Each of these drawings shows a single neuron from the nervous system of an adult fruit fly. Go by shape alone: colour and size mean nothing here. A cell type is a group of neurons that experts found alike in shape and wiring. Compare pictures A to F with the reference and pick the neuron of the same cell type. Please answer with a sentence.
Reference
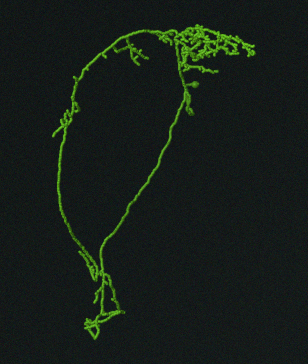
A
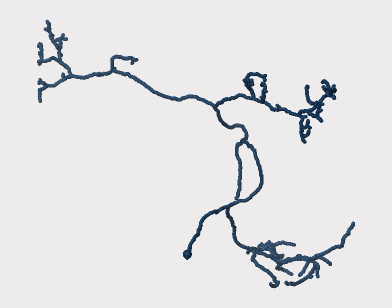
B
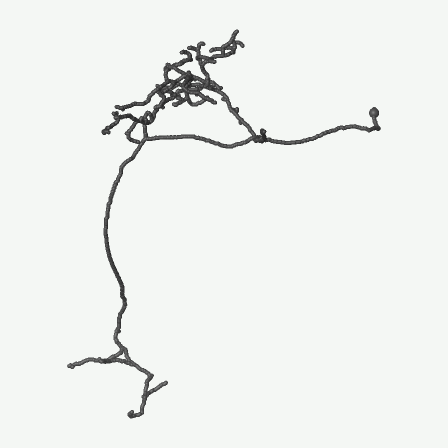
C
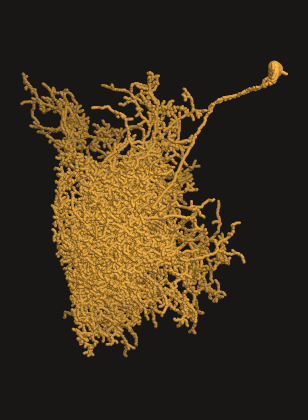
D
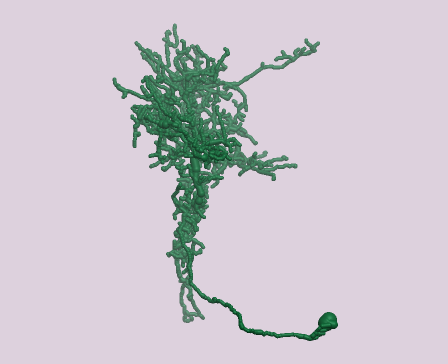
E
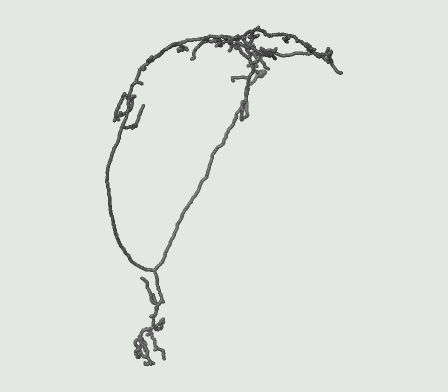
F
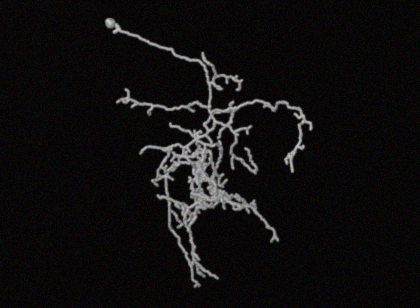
The neuron in picture E is of the same cell type.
